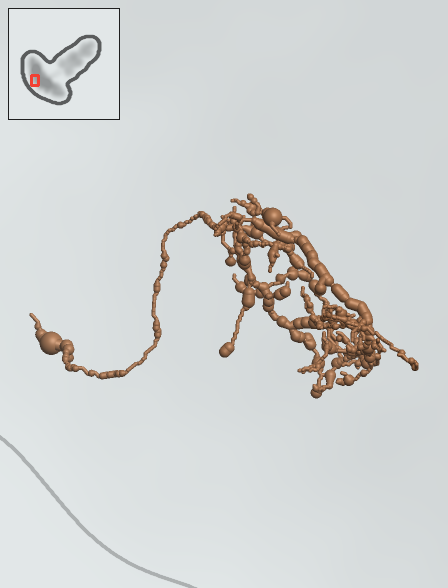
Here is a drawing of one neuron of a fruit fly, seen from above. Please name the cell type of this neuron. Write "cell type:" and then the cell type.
cell type: CB1048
